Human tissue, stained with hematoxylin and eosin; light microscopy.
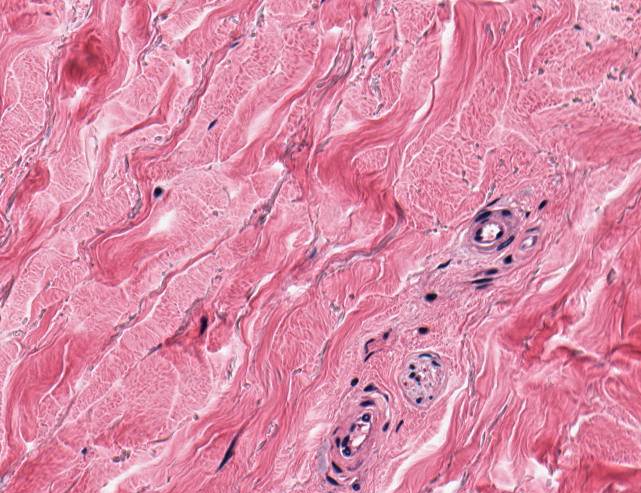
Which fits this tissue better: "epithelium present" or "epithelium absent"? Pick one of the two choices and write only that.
Epithelium absent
